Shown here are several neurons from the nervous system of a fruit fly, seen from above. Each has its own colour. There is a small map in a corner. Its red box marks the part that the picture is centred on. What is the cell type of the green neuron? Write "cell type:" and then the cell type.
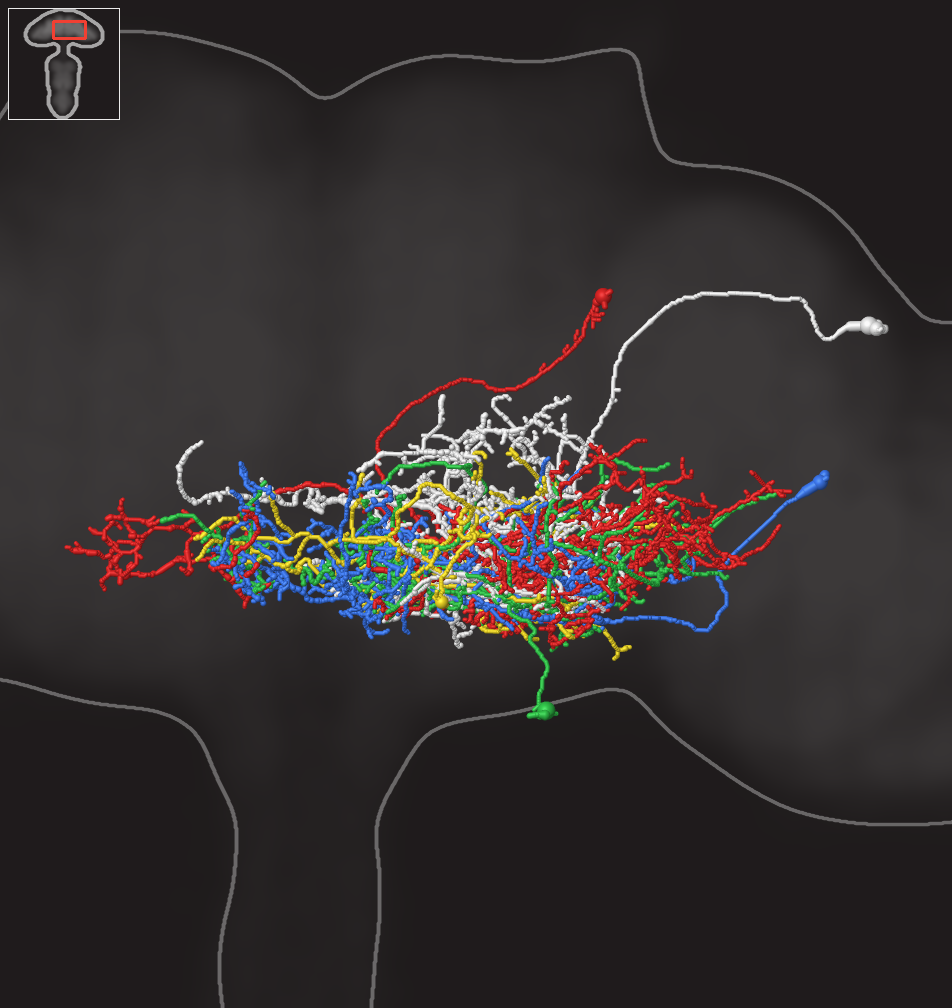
cell type: IB051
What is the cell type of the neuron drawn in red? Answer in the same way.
cell type: IB014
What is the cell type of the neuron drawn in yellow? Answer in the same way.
cell type: PS107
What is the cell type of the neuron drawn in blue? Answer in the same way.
cell type: IB120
